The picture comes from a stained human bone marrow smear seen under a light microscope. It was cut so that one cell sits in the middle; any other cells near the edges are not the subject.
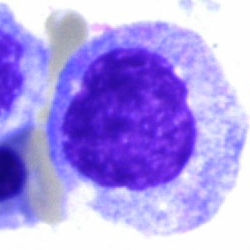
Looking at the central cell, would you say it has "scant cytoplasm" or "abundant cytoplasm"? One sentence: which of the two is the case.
Around the nucleus lies a broad area of cytoplasm.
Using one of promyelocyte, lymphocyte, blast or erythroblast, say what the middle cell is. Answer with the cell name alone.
promyelocyte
